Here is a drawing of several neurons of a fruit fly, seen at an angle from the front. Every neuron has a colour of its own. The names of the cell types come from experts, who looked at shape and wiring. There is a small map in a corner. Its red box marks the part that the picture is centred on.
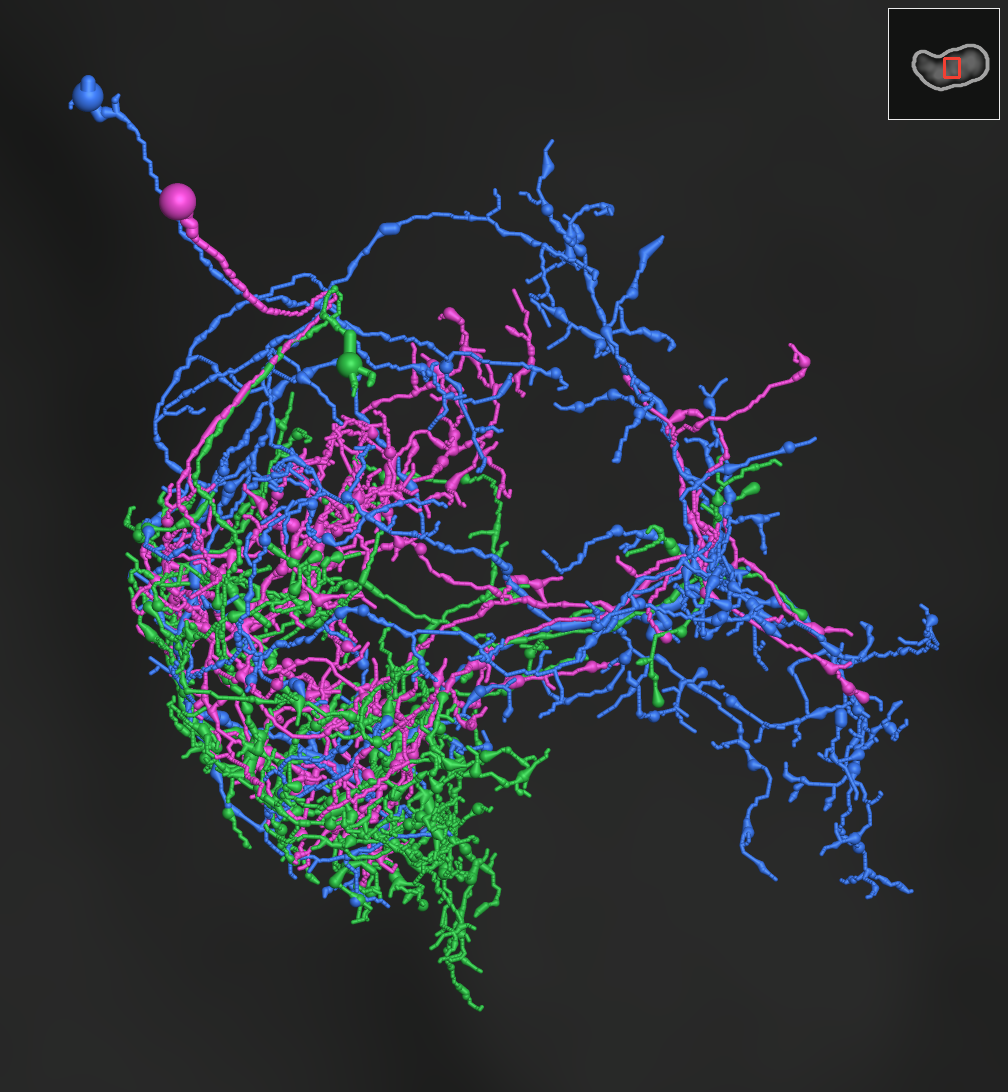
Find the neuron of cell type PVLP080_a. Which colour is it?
green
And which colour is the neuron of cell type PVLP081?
magenta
